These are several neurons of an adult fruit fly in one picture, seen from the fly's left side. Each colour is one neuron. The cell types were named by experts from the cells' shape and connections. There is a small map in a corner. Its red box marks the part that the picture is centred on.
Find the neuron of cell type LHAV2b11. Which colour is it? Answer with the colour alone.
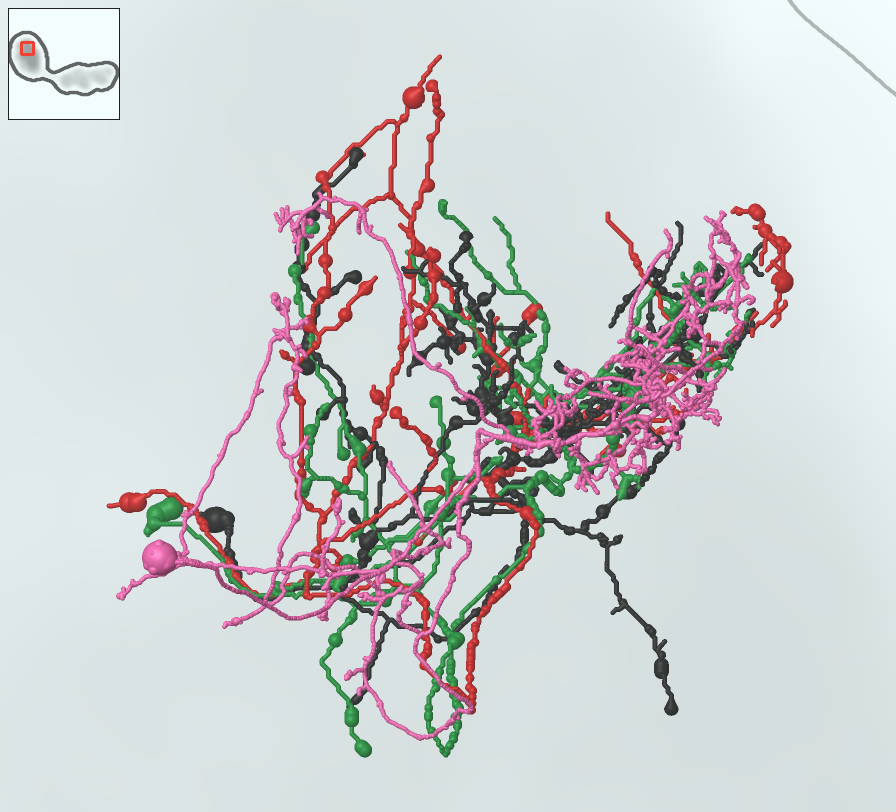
black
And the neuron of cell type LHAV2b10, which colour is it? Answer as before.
red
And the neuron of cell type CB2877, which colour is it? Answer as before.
green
